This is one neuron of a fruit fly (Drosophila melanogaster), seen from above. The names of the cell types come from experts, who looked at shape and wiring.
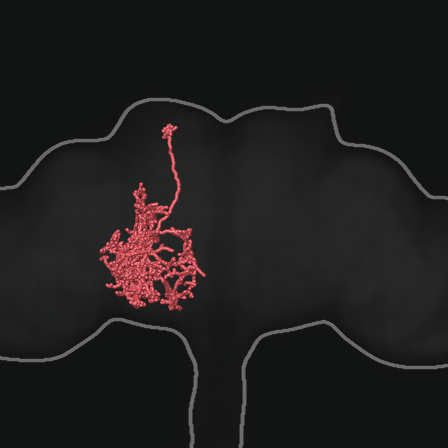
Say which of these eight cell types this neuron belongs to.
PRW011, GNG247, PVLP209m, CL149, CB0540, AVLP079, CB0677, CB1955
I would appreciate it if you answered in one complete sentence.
The cell type of the neuron here is CB0540.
